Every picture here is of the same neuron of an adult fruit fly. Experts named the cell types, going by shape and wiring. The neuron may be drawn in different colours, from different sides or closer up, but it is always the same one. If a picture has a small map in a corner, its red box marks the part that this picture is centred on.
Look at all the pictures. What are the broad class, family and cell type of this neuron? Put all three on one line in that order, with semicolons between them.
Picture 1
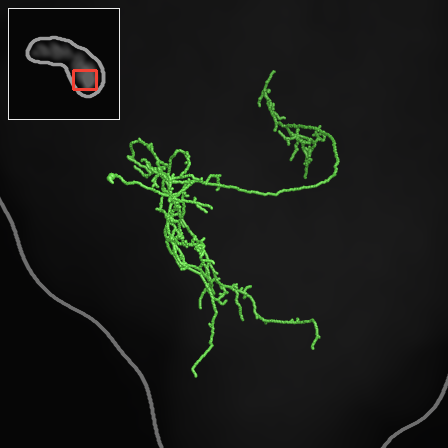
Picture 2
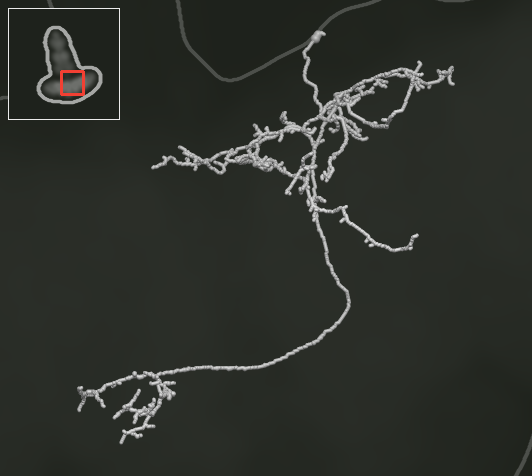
central-brain intrinsic neuron; hemilineage DM5_central; IB071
